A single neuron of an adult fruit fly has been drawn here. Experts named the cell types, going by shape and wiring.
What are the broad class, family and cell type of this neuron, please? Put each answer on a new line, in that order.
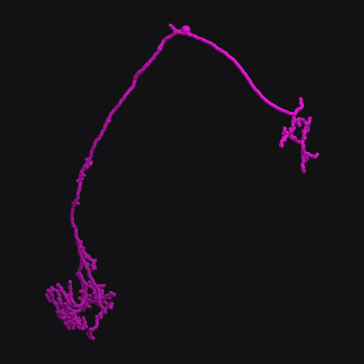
optic-lobe intrinsic neuron
MeLo
MeLo3b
